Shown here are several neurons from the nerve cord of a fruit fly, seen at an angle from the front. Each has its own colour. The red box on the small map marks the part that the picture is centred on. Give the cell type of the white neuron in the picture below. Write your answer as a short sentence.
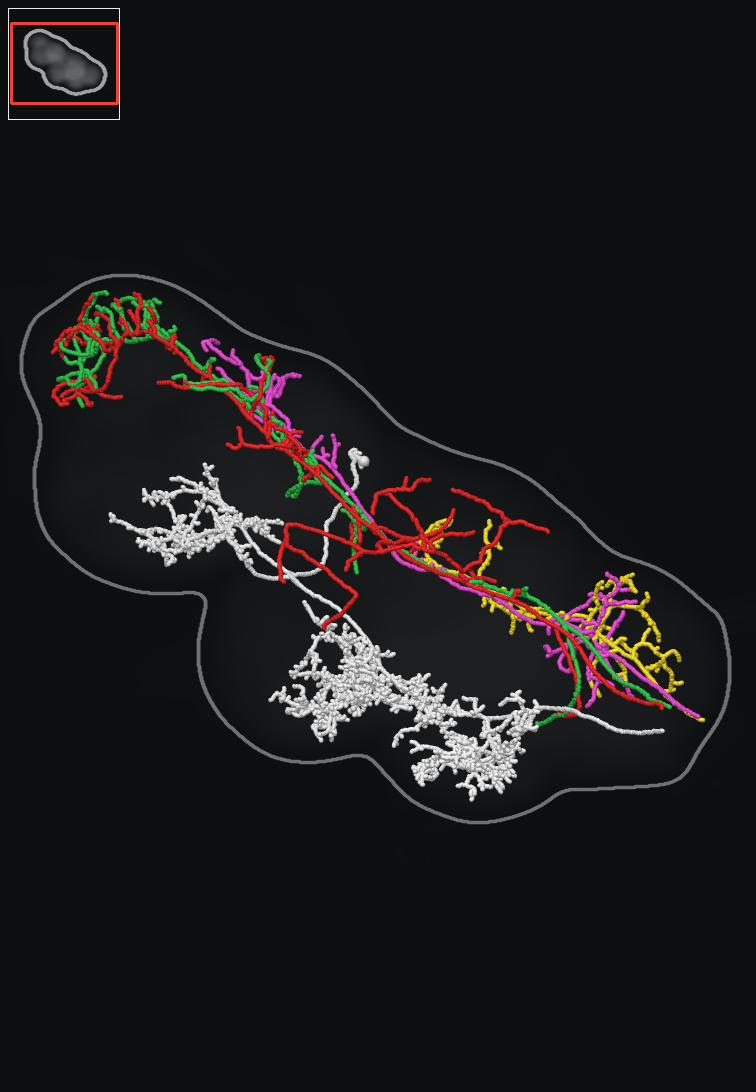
The cell type is AN09B003.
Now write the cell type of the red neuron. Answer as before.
The cell type is DNp48.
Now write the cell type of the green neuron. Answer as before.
The cell type is DNpe036.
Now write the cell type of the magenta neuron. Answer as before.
The cell type is DNde005.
